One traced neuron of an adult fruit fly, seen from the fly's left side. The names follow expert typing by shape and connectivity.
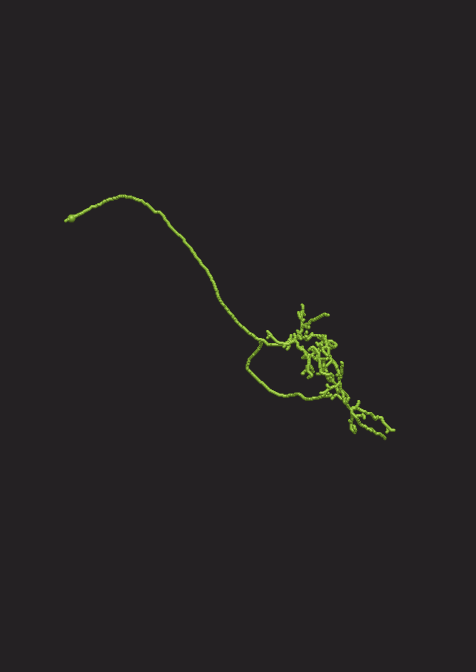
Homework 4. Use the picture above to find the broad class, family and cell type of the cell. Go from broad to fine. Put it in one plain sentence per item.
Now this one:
A central-brain intrinsic neuron of hemilineage AOTUv1_ventral, type PS033_b.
